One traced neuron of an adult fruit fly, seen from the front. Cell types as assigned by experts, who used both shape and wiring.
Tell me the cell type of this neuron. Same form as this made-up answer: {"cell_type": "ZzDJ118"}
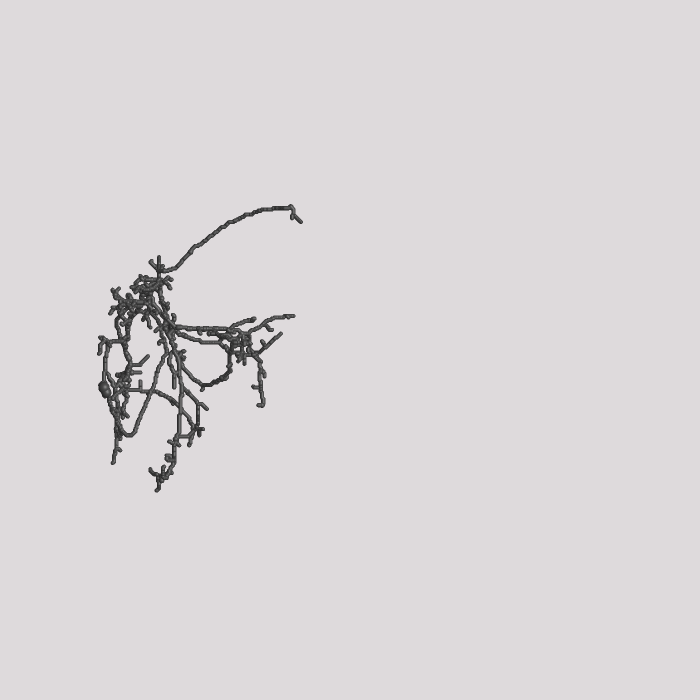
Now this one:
{"cell_type": "IN08A023"}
